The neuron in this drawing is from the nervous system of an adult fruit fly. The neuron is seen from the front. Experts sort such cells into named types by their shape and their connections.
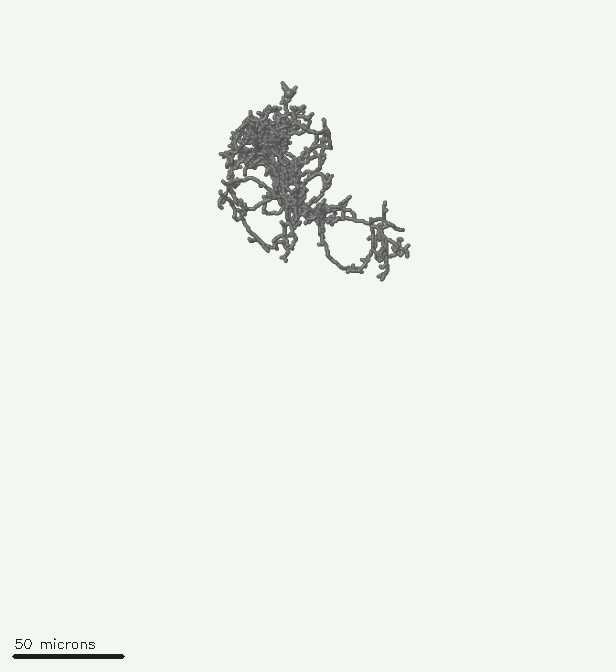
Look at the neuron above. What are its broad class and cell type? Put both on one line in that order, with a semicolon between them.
nerve-cord intrinsic neuron; INXXX262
